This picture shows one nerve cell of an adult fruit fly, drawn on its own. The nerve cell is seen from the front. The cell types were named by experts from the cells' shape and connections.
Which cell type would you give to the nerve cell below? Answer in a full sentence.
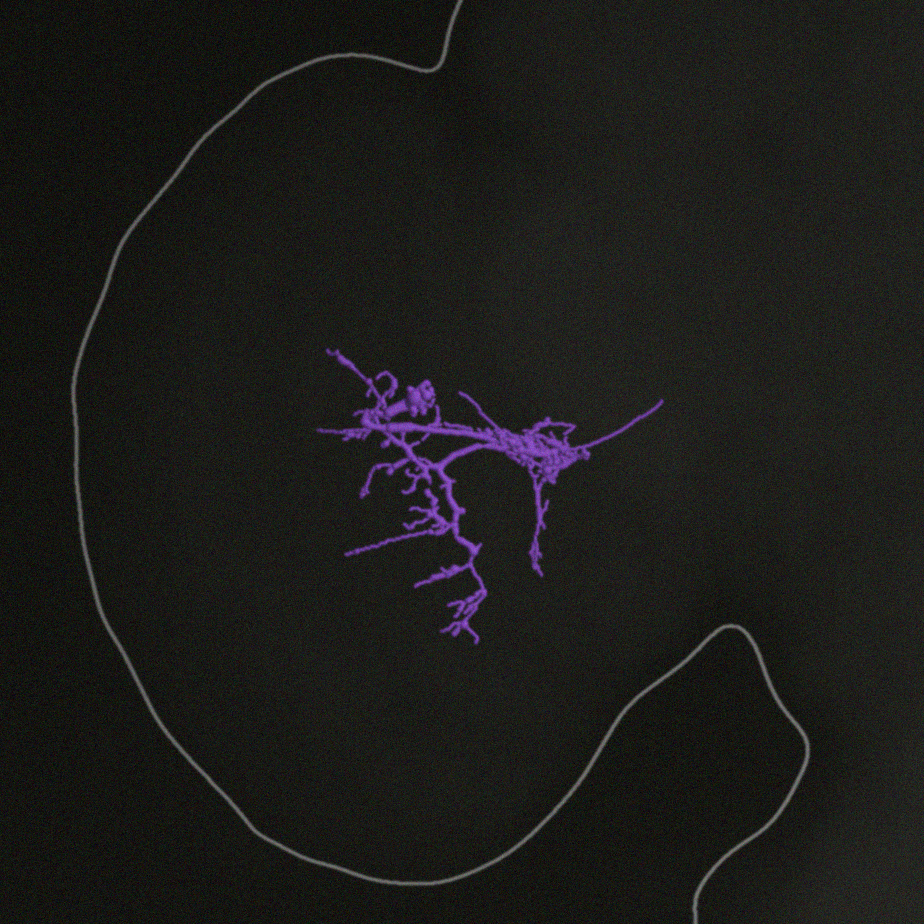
The cell type is aMe6c.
